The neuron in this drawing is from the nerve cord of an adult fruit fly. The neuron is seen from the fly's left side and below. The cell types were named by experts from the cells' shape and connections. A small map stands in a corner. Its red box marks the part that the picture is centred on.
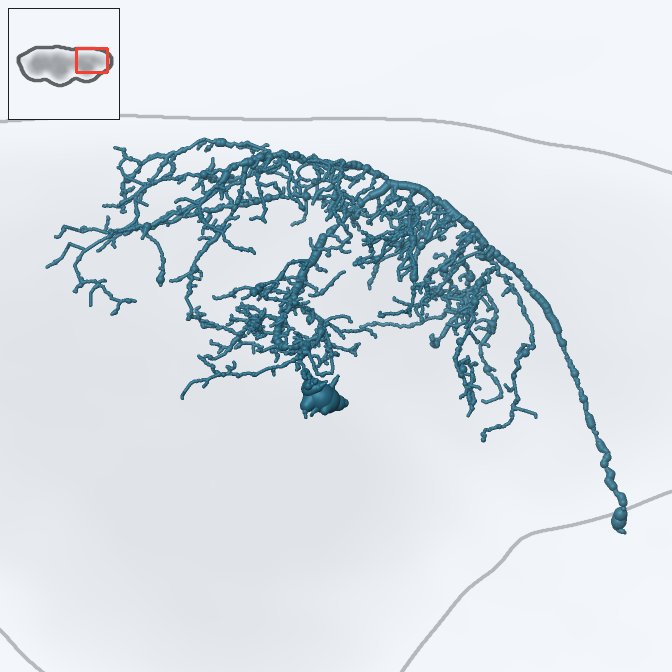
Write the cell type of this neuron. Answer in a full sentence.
The cell type is MNhl29.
